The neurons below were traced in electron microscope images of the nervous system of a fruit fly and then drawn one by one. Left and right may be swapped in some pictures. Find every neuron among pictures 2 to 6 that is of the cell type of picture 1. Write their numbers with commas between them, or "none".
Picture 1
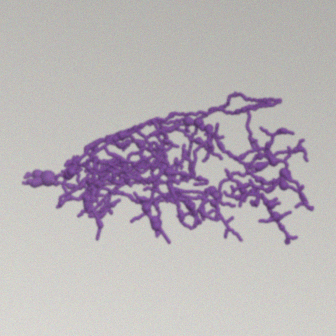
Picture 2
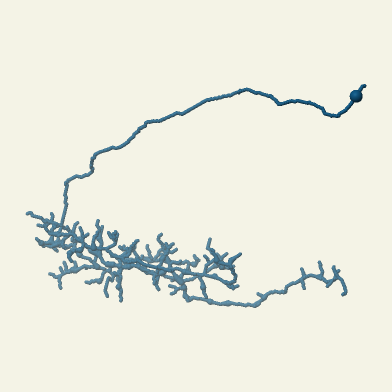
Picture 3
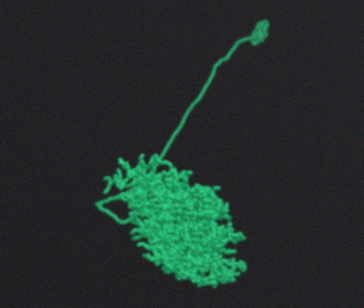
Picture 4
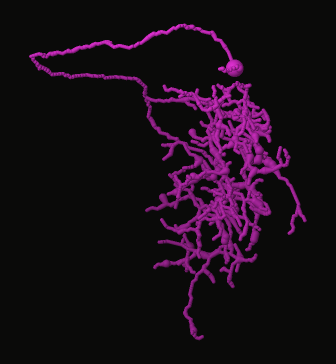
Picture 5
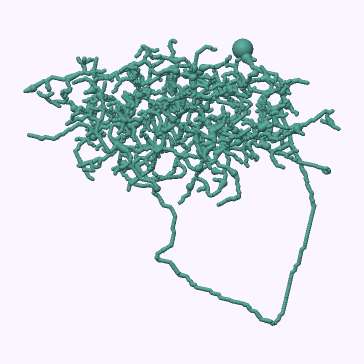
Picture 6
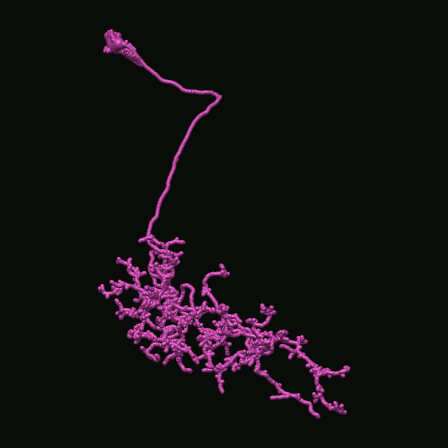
3, 5, 6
